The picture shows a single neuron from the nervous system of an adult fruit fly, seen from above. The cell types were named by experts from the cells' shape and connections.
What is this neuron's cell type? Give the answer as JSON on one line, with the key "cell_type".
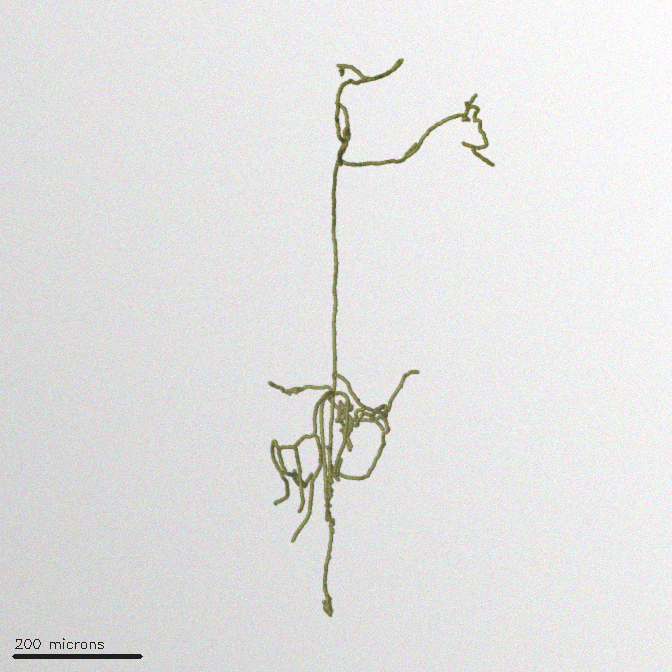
{"cell_type": "EA27X006"}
